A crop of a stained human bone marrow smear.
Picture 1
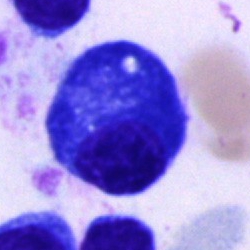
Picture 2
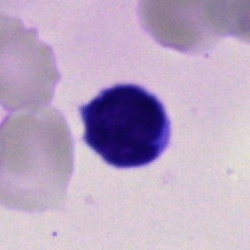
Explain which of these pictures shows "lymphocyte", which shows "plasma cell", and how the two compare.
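Here picture 1 is the plasma cell and picture 2 the lymphocyte. The plainest difference is the cytoplasm: the plasma cell has plenty of it, stained deep blue, while the lymphocyte has little, at most a thin rim around its dark nucleus.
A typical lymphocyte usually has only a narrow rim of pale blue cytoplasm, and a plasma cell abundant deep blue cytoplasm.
In the lymphocyte the chromatin is dense and dark with only faint mottling, and no nucleolus shows.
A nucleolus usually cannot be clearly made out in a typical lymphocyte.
The plasma cell's nucleus is dense and dark purple, darker than its cytoplasm, and a single small clear vacuole sits in the upper cytoplasm. The lymphocyte has no vacuoles, is roughly round with a small pointed bulge on its left edge, and, like the plasma cell, shows no granules.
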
